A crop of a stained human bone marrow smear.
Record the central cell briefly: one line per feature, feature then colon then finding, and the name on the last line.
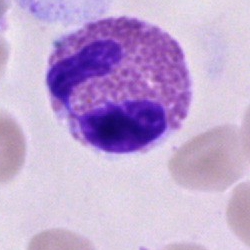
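Lobes: two in the nucleus
Where they lie: one upper left, the other along the lower part of the cell
Granules: coarse, packing the cytoplasm
Granule colour: pinkish-red
Call it: eosinophil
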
